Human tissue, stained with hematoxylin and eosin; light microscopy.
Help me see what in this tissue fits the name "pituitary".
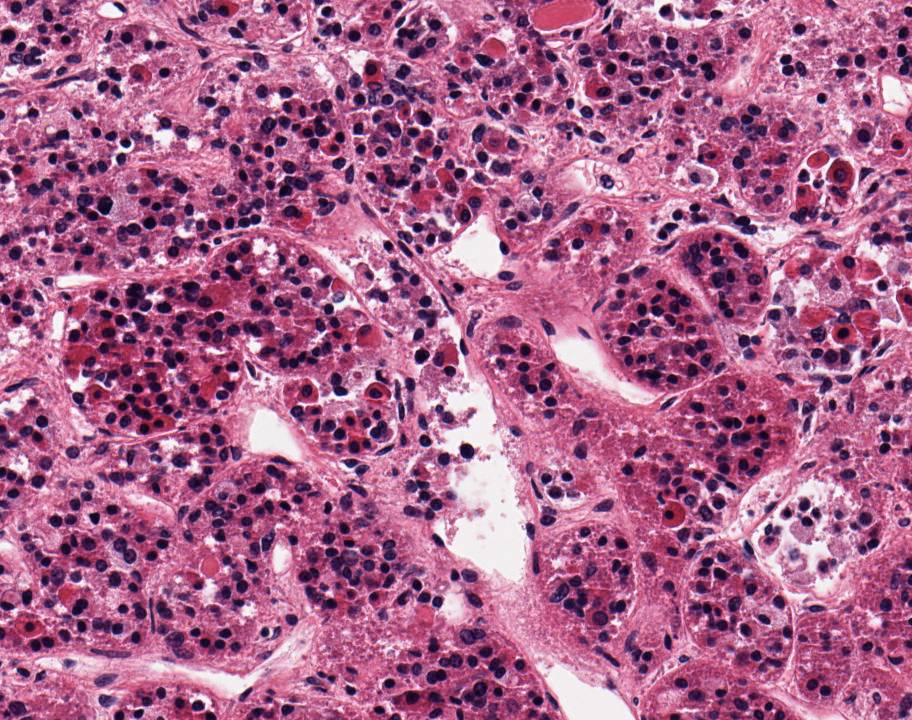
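Bright red, eosinophilic cells scattered among the nests fit the acidophils of the anterior pituitary.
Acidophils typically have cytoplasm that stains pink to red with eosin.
Most other nest cells have paler, greyish-pink granular cytoplasm, so each nest holds a mixture of cell types, as in the anterior pituitary.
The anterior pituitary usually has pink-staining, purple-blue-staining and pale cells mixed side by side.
Delicate strands of pink fibrous tissue form the septa between nests, and the nests lack central gland lumens.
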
